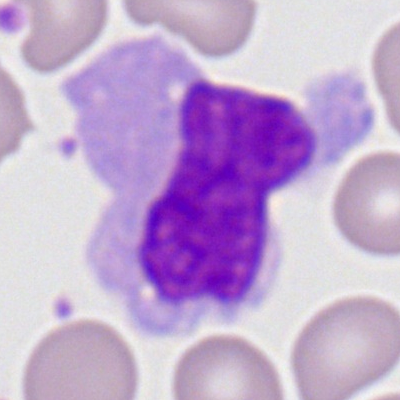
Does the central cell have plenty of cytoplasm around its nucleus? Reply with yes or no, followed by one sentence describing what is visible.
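Yes. The cytoplasm is abundant and pale lilac-grey.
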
